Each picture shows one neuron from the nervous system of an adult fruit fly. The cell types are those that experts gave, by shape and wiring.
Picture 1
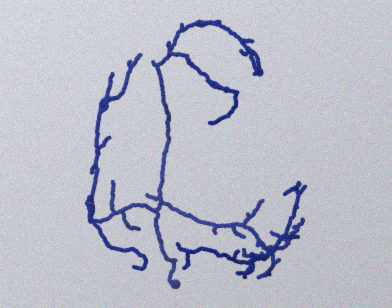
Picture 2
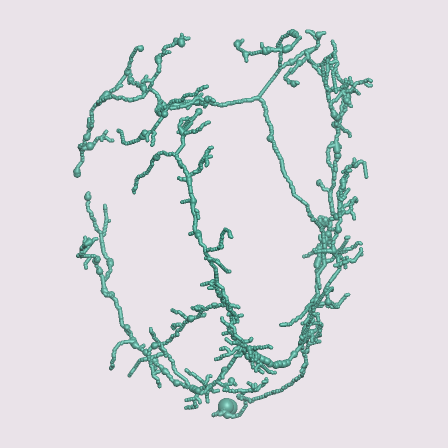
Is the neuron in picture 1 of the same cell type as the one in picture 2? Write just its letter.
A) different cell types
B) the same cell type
A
